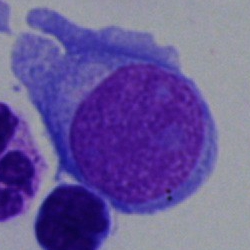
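Blast in a stained bone marrow smear, shown in the middle of the field. The nucleus lies toward the lower right, while most of the abundant, blue-staining cytoplasm spreads to the upper left. Chromatin is finely granular and evenly spread, without coarse dark clumps. Irregular blunt projections mark the upper edge of the cell.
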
